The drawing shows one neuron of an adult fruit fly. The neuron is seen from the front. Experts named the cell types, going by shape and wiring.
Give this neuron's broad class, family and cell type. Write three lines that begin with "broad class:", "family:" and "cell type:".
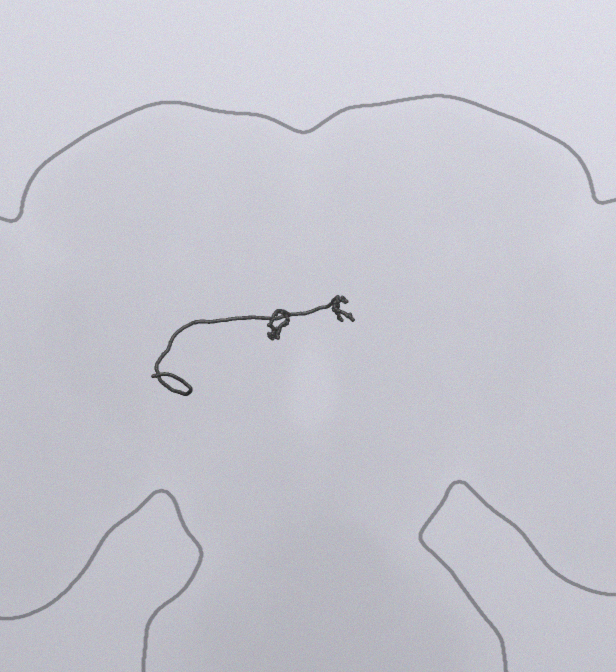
broad class: sensory neuron entering the brain
family: class olfactory
cell type: ORN_DM1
